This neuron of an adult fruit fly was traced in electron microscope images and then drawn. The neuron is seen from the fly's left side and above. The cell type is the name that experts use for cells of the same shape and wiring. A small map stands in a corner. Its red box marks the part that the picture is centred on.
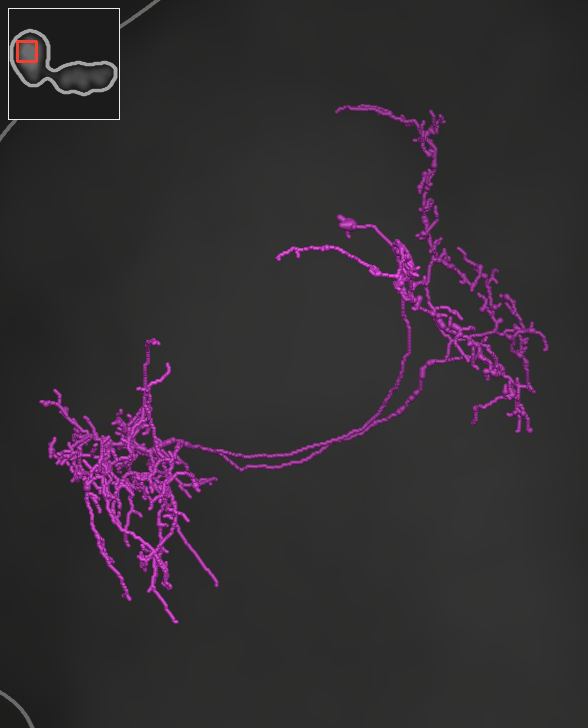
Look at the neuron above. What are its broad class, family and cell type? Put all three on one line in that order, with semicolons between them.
central-brain intrinsic neuron; hemilineage DM1_antero_dorsal; ATL028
